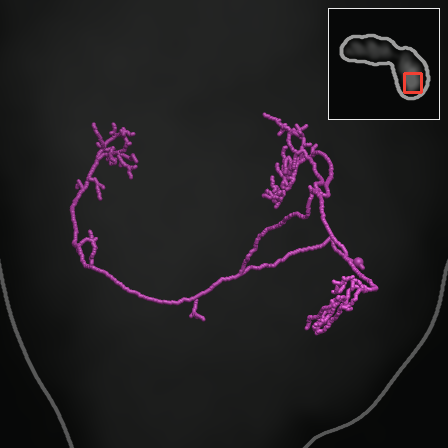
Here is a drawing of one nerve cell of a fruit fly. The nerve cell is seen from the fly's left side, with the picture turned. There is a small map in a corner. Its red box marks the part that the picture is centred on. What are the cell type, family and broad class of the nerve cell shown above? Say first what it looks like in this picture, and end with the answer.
The cell body can be seen on the right of the picture. The picture shows dozens of branch ends. Its cell type is PAM11. Its family is called class DAN. This is a central-brain intrinsic neuron.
